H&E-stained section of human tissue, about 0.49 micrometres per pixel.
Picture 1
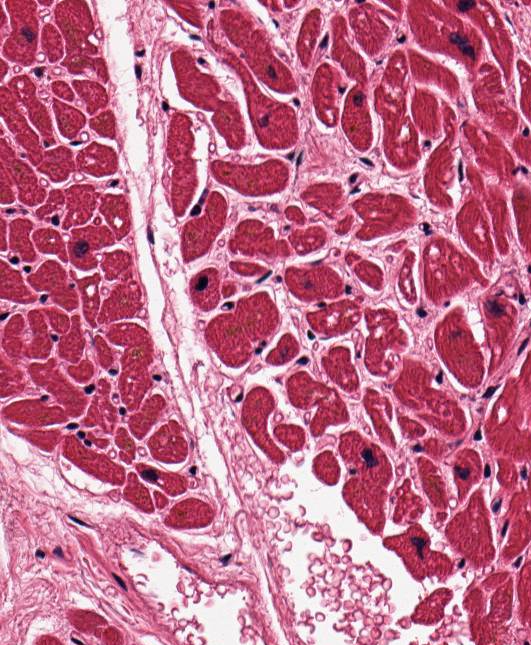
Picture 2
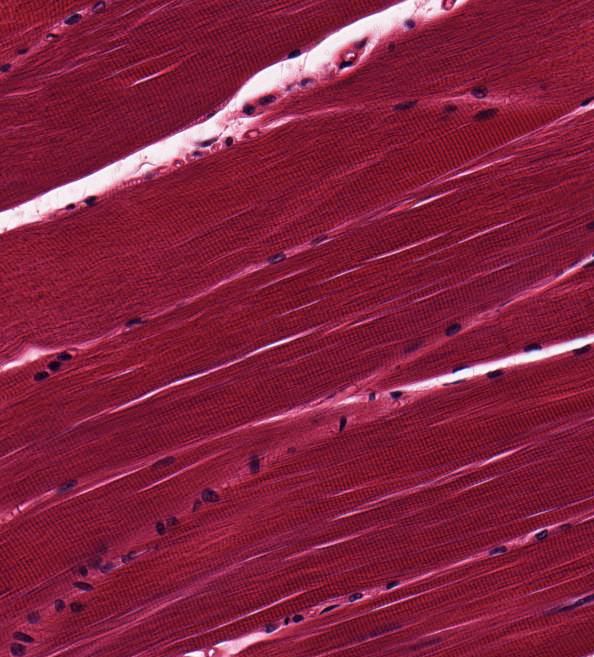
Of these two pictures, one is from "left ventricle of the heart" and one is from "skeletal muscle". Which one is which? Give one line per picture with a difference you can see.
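Picture 1 is from the left ventricle of the heart. Where a nucleus is seen within a muscle fibre profile, it lies centrally.
Picture 2 is from the skeletal muscle. The dark, elongated nuclei lie at the edges of the fibres.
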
